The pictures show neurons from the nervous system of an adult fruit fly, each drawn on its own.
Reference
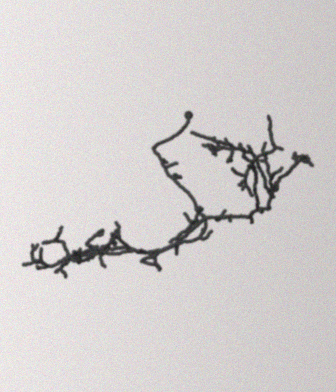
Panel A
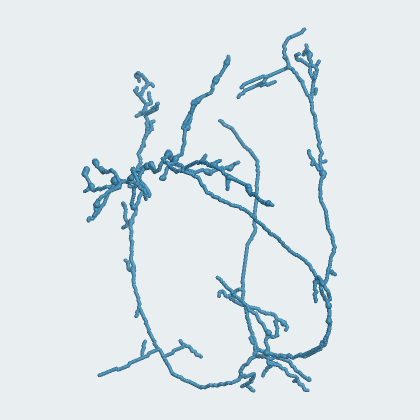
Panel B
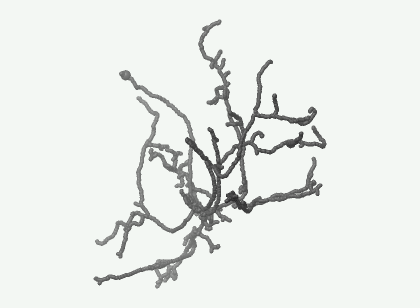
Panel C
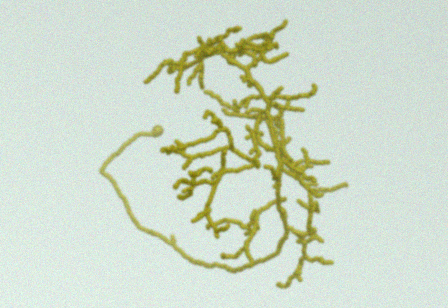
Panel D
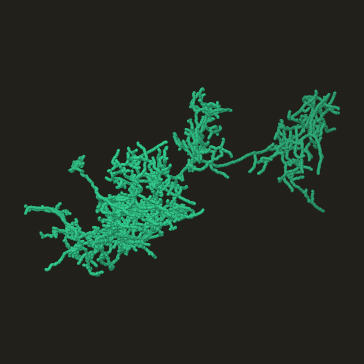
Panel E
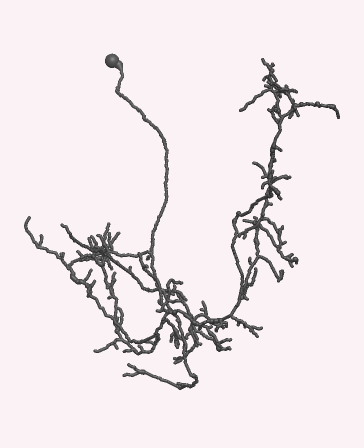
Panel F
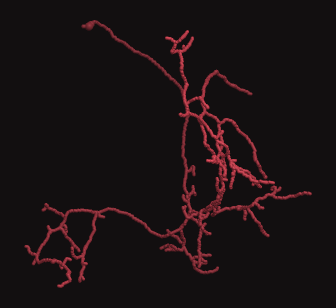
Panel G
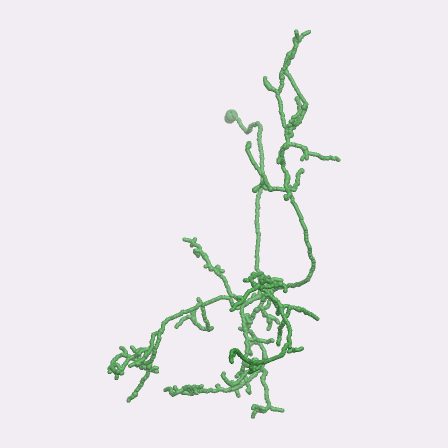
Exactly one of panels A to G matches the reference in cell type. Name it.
Panel E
